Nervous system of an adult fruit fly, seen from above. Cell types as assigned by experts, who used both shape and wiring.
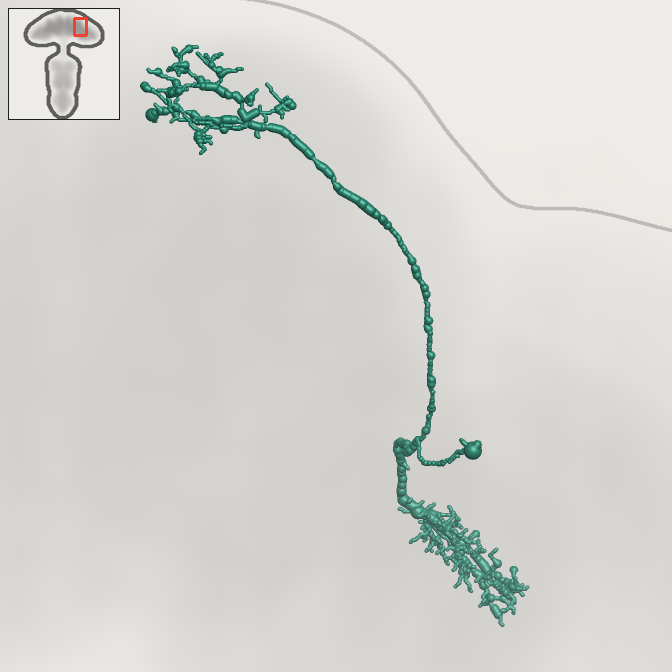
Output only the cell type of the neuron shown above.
LC10a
